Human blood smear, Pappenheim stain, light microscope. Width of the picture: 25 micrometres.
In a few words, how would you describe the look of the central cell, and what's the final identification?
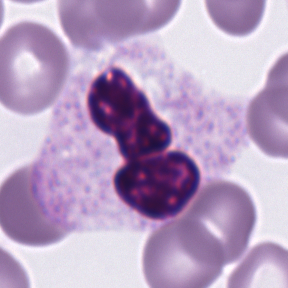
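Two lobes make up the nucleus, joined by a narrowed section and lying in a line from upper left to lower right. Plenty of pale pinkish-lilac cytoplasm surrounds it, with fine pink-violet granules scattered all through. That's a segmented neutrophil.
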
